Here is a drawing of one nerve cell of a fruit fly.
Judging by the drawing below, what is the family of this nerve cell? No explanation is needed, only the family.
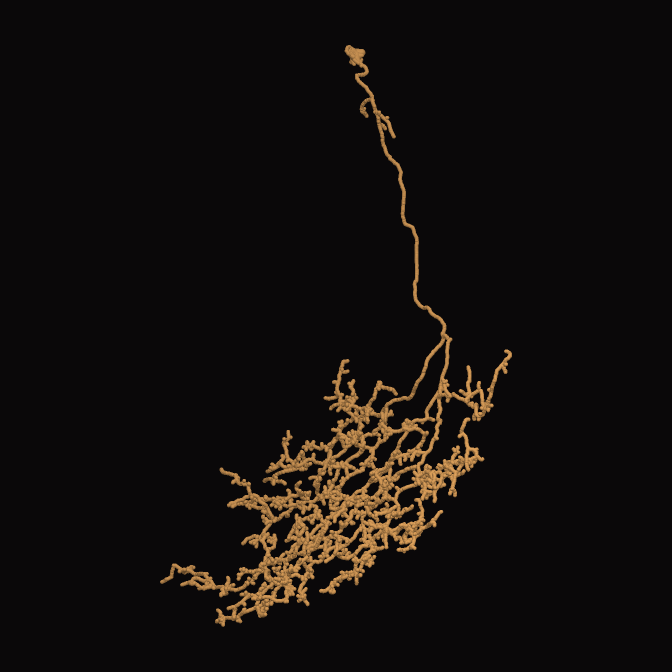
Cm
